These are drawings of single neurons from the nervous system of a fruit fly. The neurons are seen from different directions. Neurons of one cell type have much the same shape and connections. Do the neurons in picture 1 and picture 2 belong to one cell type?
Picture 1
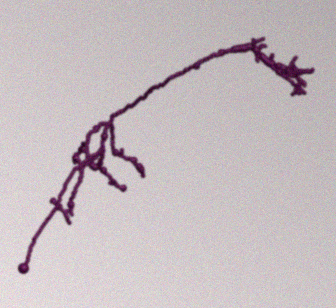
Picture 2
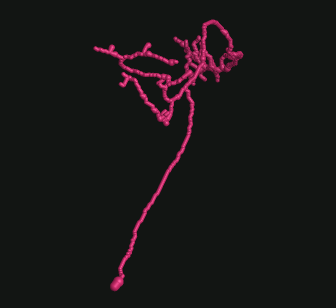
yes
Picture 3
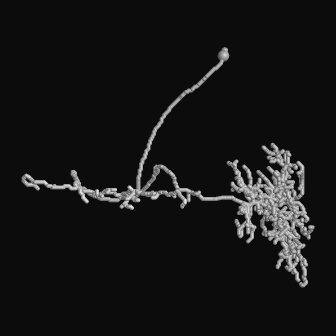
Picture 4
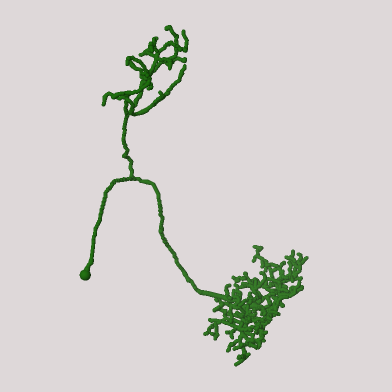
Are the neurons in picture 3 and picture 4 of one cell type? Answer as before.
no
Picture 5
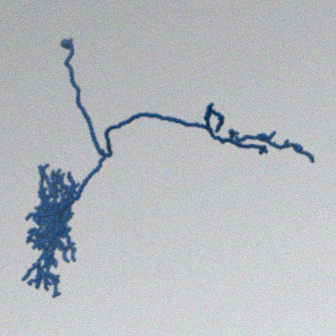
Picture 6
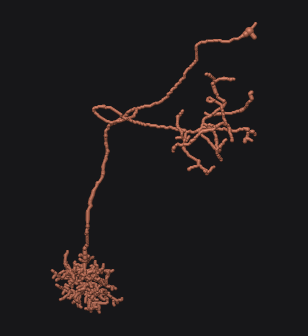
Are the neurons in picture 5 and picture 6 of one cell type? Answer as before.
no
